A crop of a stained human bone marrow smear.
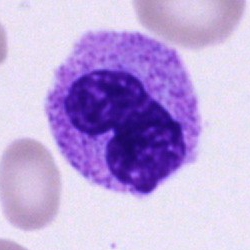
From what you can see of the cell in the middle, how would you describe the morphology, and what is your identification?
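Hmm, the outline here is intact and roughly round, though its edges are slightly angular. The chromatin looks dark purple and coarsely clumped. I don't see any vacuoles in the cytoplasm. It's a band neutrophil.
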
